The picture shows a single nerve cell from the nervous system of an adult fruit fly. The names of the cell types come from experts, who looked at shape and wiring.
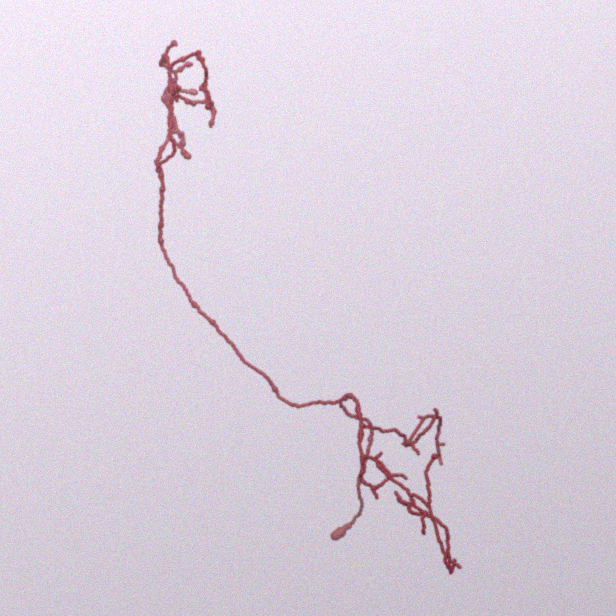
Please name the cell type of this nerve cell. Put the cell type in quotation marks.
"LPT111"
